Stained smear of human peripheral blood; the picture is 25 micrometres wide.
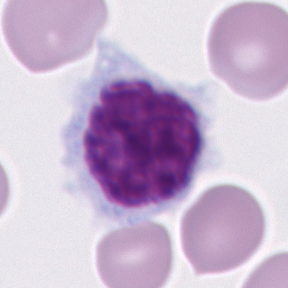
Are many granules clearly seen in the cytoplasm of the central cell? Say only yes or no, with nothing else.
No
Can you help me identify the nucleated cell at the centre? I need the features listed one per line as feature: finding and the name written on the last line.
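Cytoplasmic edge: ragged, many fine hair-like projections
Outline: irregular, not round
Cytoplasm: pale greyish blue
Nucleolus: none distinct
Name: hairy cell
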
